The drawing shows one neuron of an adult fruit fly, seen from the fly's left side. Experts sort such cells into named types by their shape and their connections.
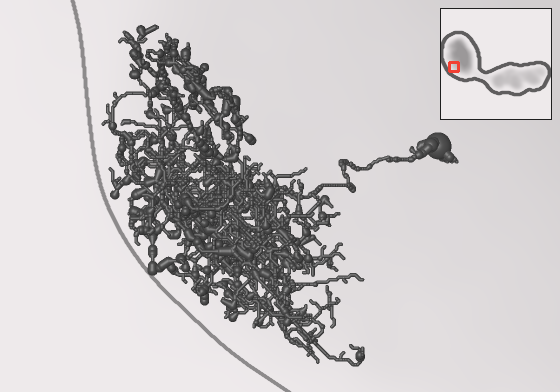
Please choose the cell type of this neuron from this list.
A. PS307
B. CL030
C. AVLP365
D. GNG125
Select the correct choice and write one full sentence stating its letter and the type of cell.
From the options, D supplies the neuron's cell type, GNG125.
